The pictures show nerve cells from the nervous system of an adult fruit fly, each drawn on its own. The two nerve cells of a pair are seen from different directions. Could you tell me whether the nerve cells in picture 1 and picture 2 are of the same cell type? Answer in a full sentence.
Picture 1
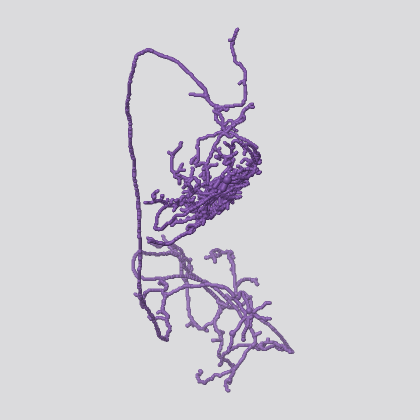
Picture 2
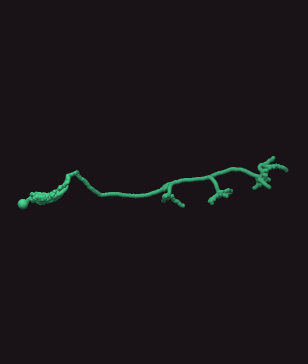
They are of the same cell type.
